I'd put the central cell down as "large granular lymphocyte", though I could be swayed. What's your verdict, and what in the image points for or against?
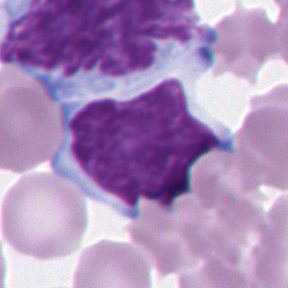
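The nucleus, irregular and angular with several pointed corners, fills most of the cell, leaving a narrow rim of pale blue cytoplasm. The chromatin is dark purple and densely condensed, without nucleoli, and no granules appear in the cytoplasm.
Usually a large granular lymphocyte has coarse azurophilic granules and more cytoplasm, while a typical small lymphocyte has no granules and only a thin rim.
The lack of granules and the narrow rim speak for typical lymphocyte and against large granular lymphocyte. This cell is a typical lymphocyte, not a large granular lymphocyte.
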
